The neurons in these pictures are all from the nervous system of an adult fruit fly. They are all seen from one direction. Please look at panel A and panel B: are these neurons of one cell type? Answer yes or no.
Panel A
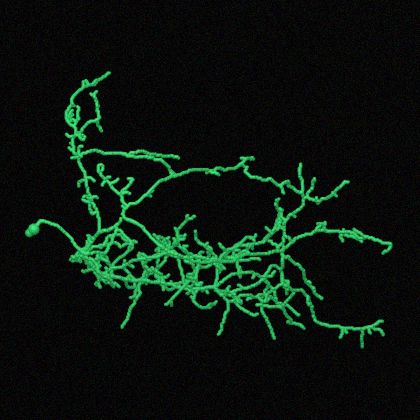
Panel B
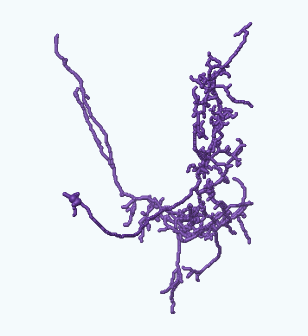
no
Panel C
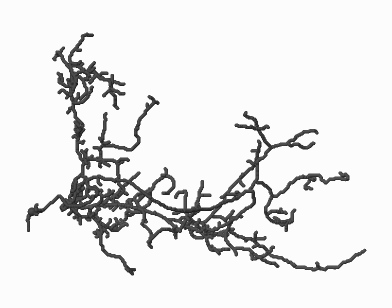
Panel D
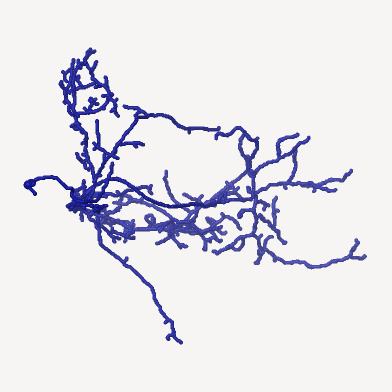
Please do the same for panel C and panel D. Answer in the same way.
yes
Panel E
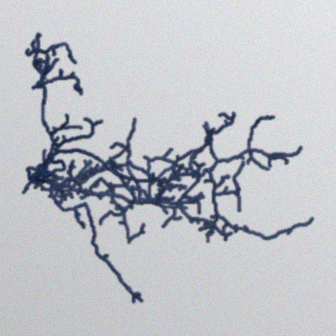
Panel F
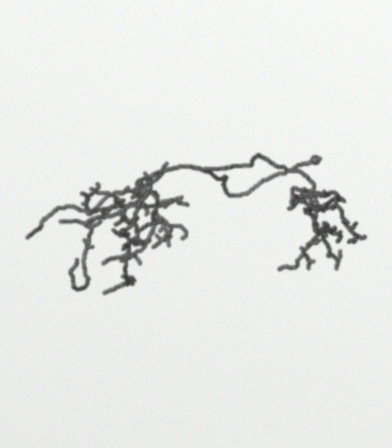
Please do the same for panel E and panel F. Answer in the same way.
no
